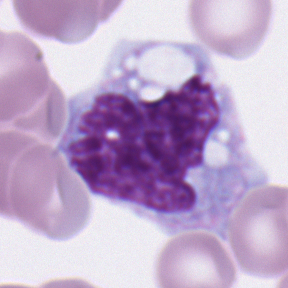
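Monocyte, with an irregular, angular outline rather than a round one. Its nucleus has an irregular, folded contour with several bulging lobes, and no distinct nucleolus is visible. Look above the nucleus for the largest clear vacuole in the cytoplasm.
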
